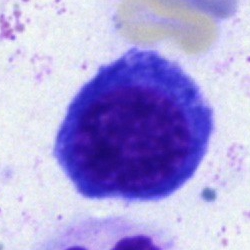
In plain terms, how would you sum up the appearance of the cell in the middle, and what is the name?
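Start with the outline, which is roughly round. Now see how the nucleus fills most of the cell. The cytoplasm you can see is deep blue. Look closely at the chromatin, too: its texture is patchy and mottled. This is a proerythroblast.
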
